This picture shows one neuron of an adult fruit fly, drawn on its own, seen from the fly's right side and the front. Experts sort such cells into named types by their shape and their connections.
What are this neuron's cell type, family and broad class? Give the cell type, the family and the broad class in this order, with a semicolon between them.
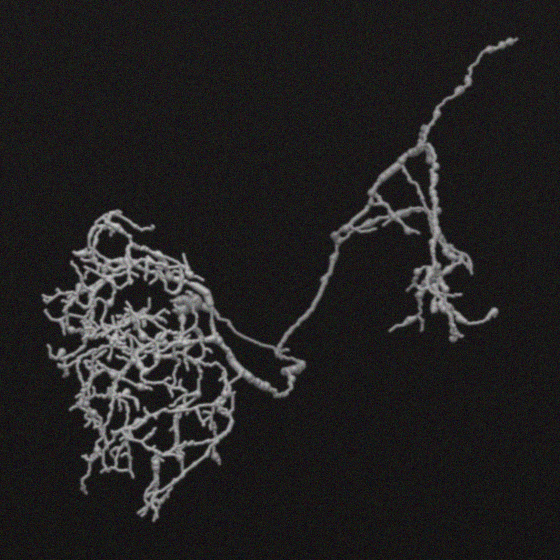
LC39b; hemilineage VPNp&v1_ventral; visual projection neuron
